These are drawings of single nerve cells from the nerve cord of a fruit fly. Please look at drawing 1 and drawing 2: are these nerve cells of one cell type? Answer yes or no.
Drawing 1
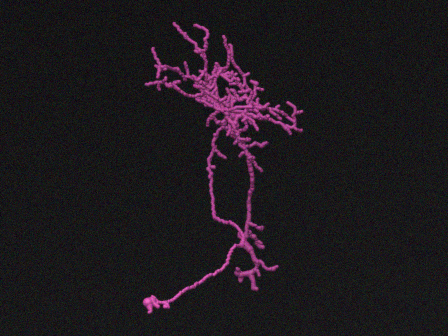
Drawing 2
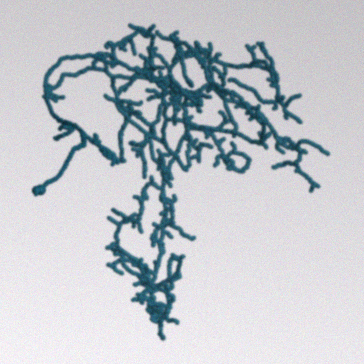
no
